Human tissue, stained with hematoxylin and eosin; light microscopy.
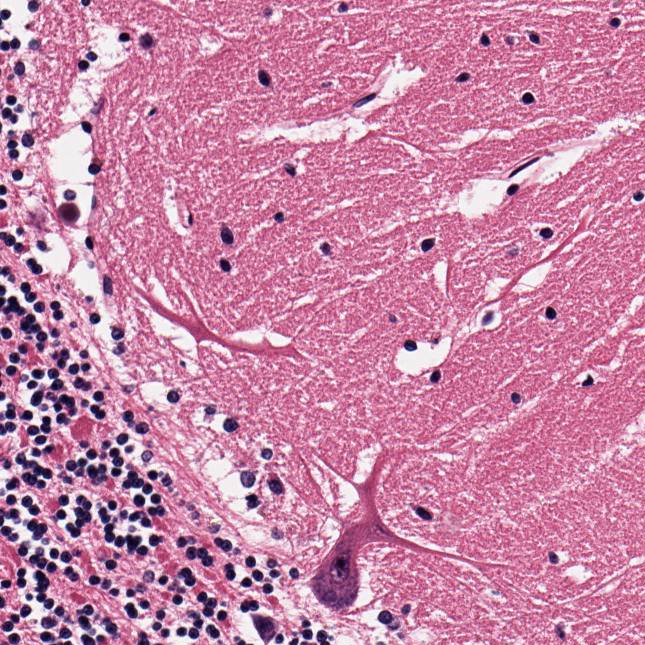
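Cerebellum. The lower left corner is filled by a dense band of small, round, darkly stained nuclei with very little visible cytoplasm. Nuclei scattered in the pink neuropil are also small and dark, with no other large neuron among them. Narrow vessels with slit-like clear lumens course obliquely through the neuropil of the upper half.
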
